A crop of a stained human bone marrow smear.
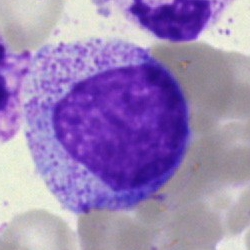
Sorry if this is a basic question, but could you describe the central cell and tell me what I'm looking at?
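You'll see a rounded outline here with a smooth edge. The nucleus sits off-centre toward the right, so the pale blue cytoplasm makes its widest rim on the left side. Numerous purple granules are scattered all through that cytoplasm. It's a myelocyte.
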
